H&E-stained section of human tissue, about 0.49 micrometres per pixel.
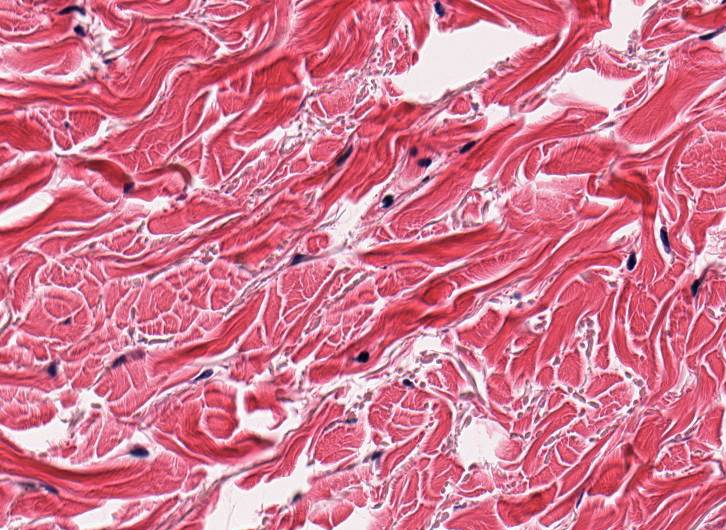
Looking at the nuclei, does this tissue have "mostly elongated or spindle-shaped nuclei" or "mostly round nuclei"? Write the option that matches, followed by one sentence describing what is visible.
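Mostly elongated or spindle-shaped nuclei. Most nuclei are small, dark and elongated.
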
